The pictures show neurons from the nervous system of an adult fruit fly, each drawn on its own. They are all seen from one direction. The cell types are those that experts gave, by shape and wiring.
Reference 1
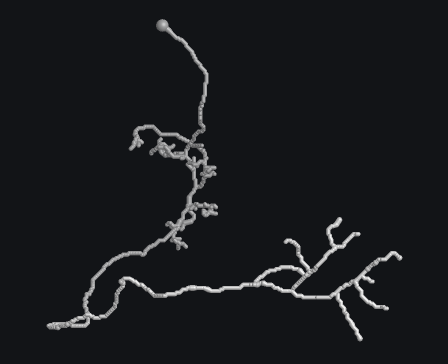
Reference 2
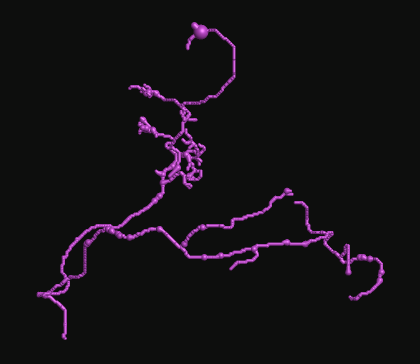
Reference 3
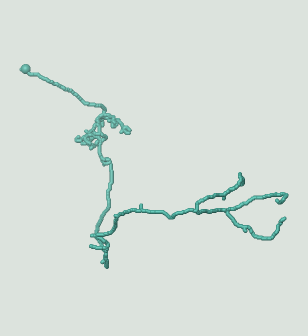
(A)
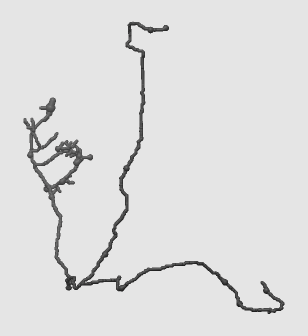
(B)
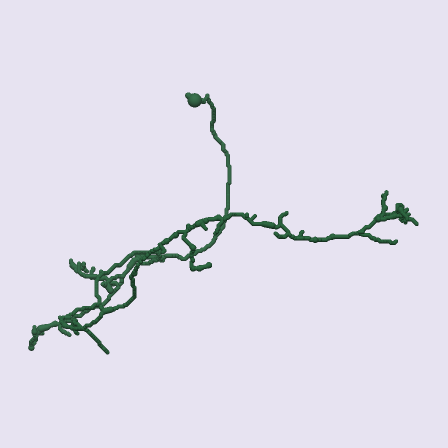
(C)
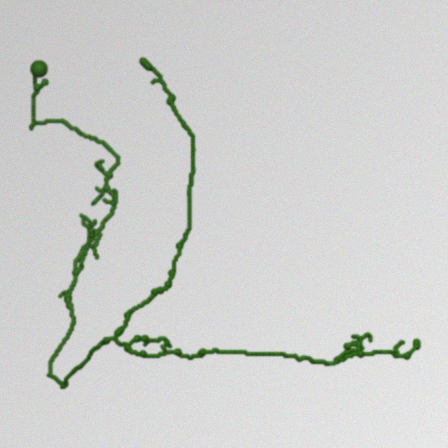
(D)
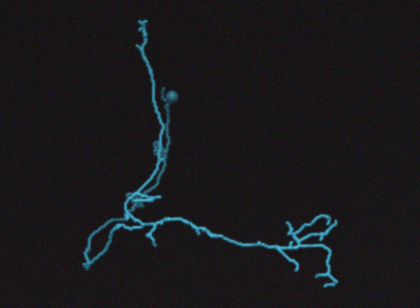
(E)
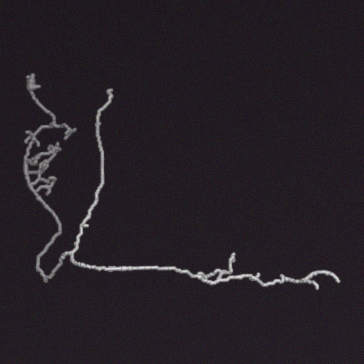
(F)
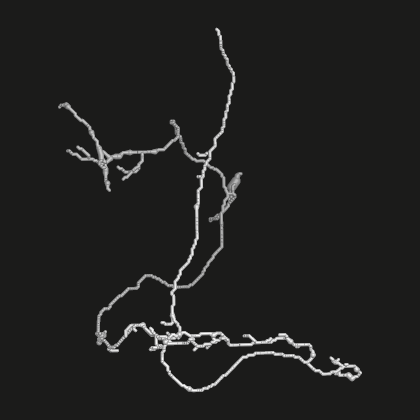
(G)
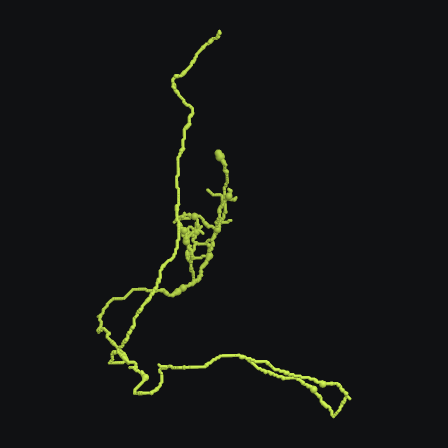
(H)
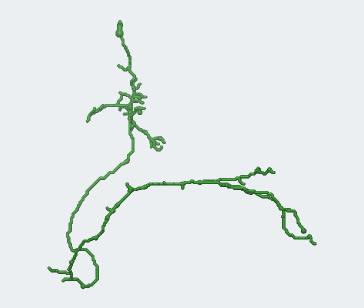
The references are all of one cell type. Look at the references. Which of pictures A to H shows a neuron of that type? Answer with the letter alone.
H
